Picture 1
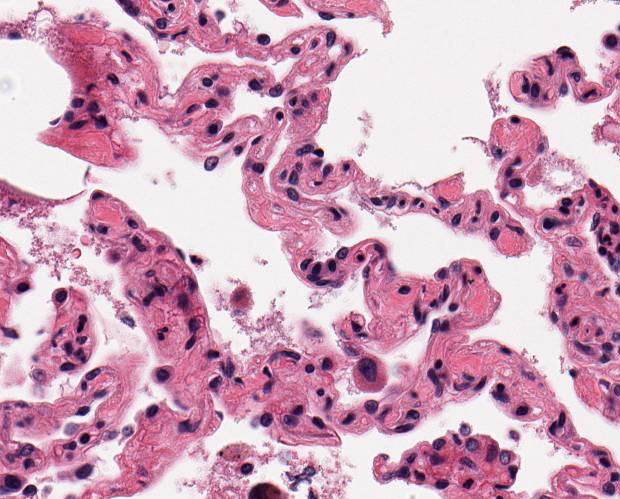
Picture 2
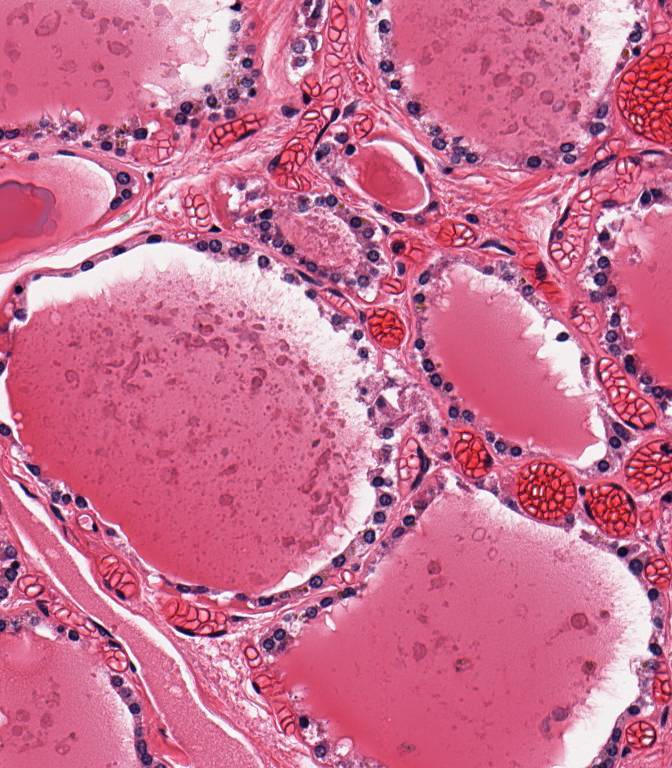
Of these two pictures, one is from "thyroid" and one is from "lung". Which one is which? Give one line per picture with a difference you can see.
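Site of picture 1: lung. No glands and no bundles of muscle are seen in the field.
Site of picture 2: thyroid. The field is filled by closely packed, rounded to oval follicles of varying size, the largest lying at left centre.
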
